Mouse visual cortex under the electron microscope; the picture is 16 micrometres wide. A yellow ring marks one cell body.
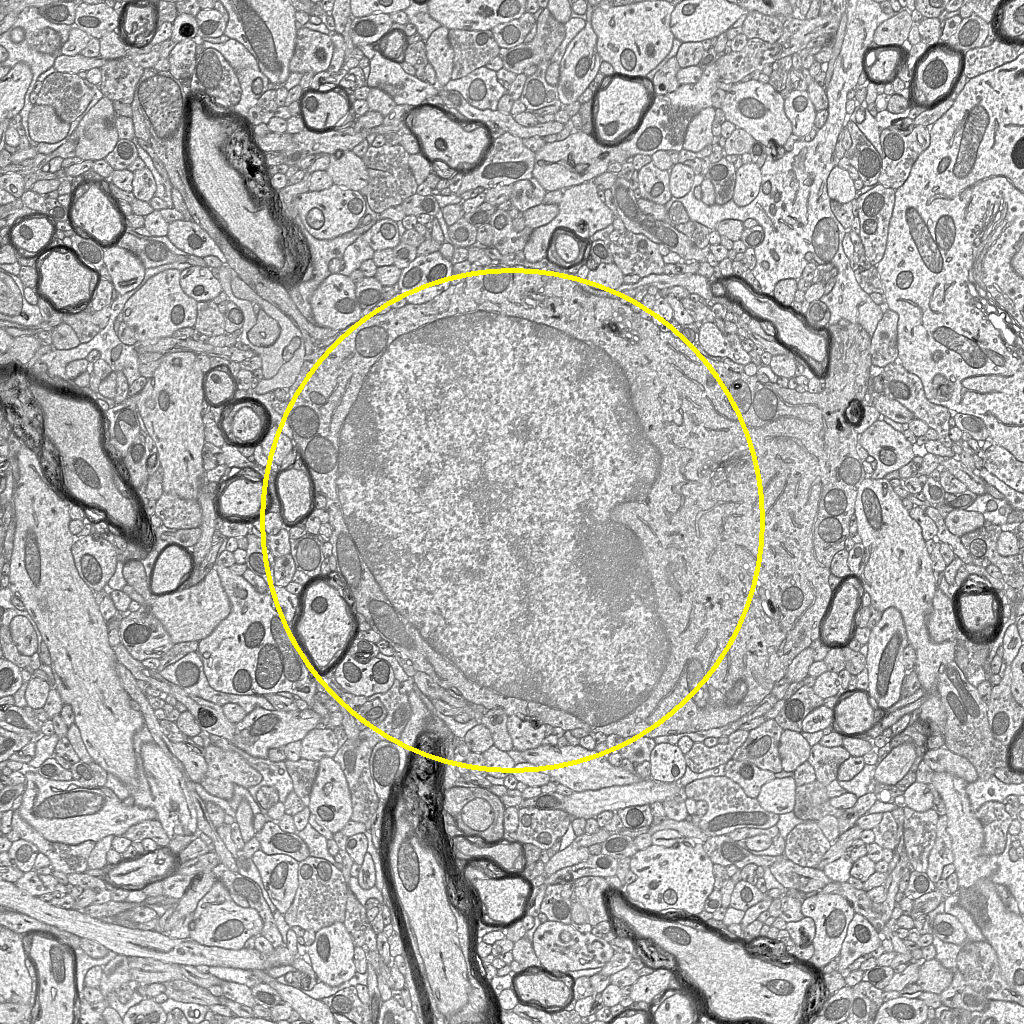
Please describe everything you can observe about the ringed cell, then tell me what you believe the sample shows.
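A large oval nucleus lies wholly inside the ring. Its envelope carries a single deep notch on the right side. In this plane no distinct nucleolus is seen. Myelinated axons lie close against the left side of the cell body. The ringed cell is an oligodendrocyte.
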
